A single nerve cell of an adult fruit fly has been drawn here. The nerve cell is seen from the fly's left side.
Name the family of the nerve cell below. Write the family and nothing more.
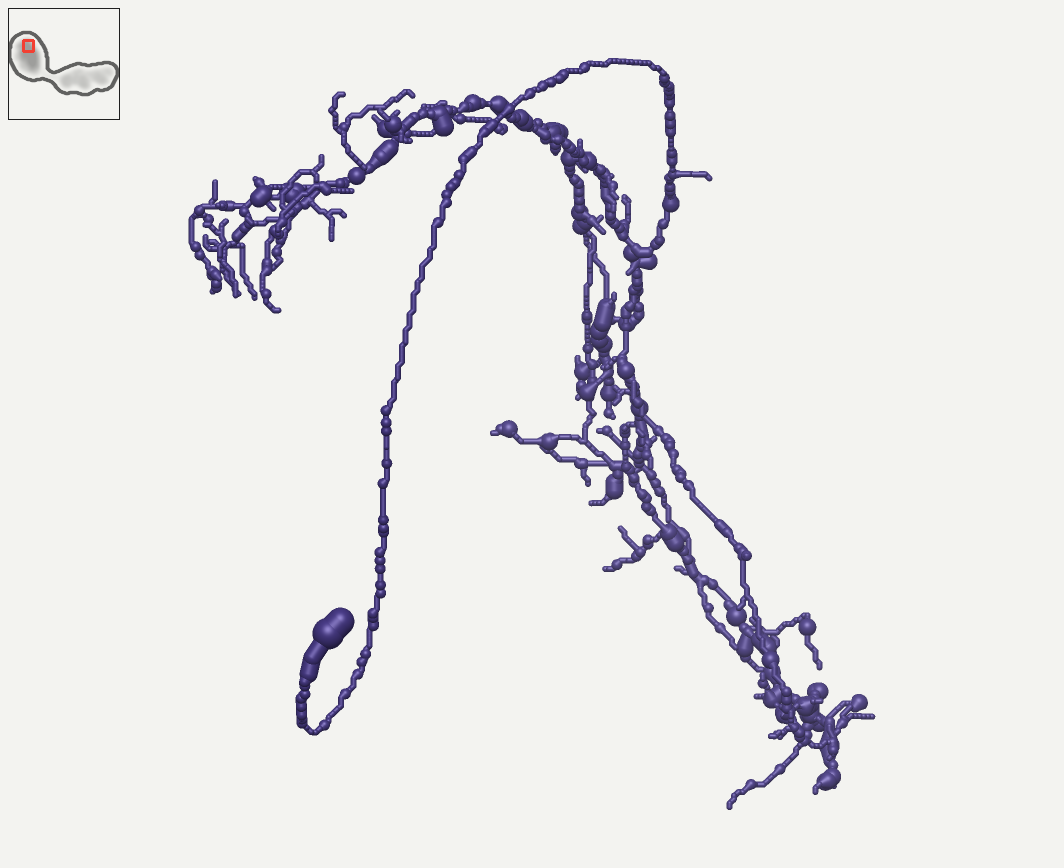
hemilineage SLPav2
